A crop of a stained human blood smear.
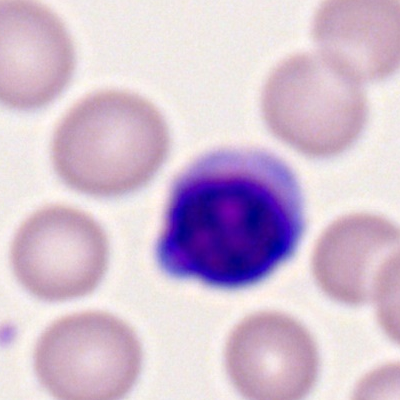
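Lymphocyte, the cell in the middle of this stained human blood smear. Look first at its outline, which is roughly round. Notice how the nucleus fills most of the cell. Its chromatin is dense and dark purple, with coarse clumps. Now check the cytoplasm: you will find no granules there.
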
